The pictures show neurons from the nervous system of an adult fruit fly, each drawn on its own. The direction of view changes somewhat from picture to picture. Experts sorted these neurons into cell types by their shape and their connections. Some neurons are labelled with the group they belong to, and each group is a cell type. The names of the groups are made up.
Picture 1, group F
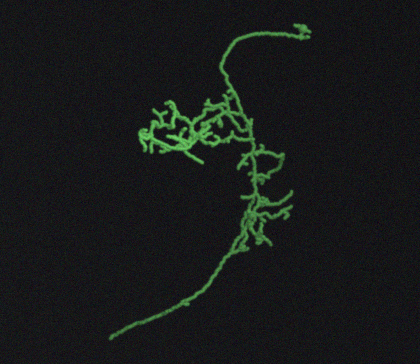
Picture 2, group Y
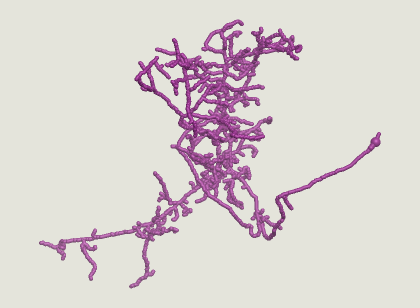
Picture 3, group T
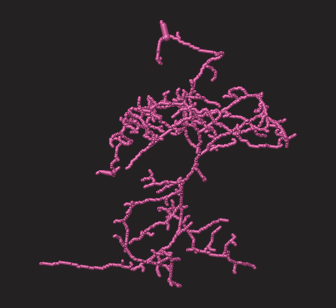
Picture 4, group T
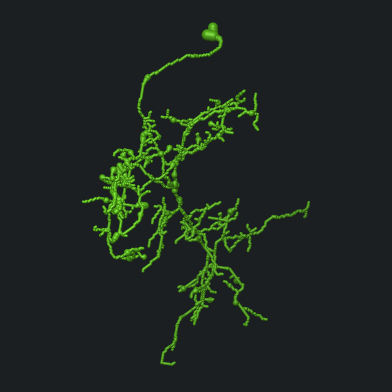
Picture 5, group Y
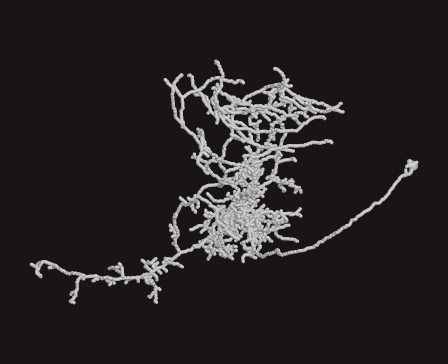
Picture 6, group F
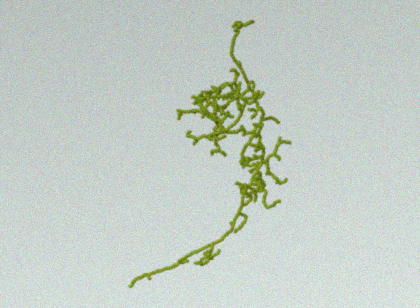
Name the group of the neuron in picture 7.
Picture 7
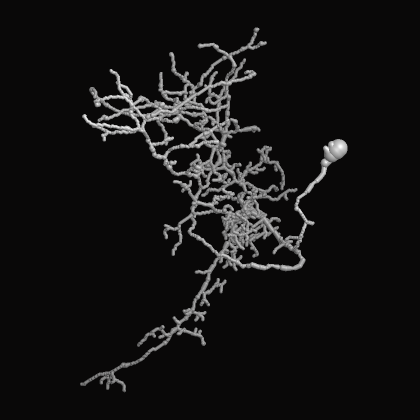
group Y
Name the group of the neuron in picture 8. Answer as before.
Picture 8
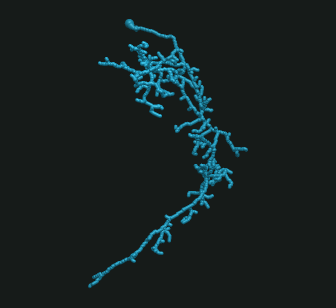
group F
